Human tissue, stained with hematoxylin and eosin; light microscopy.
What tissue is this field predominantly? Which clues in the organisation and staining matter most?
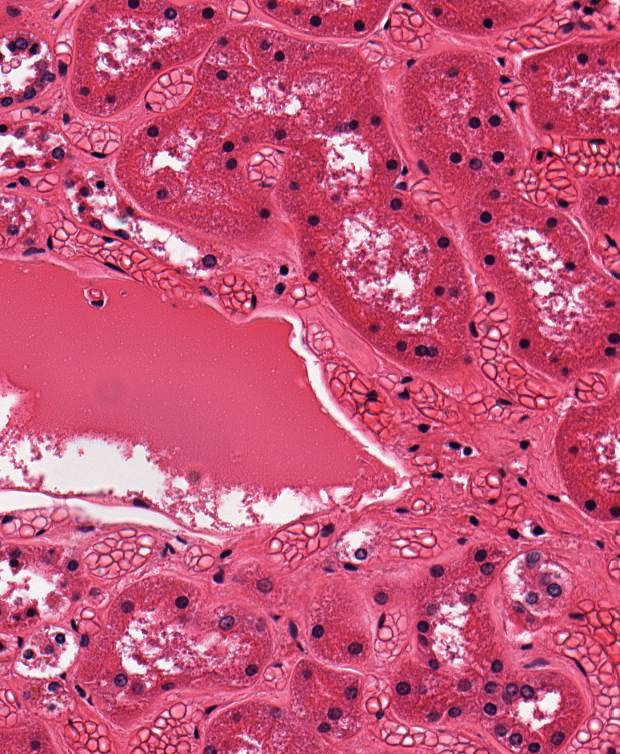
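Cortical labyrinth of the kidney makes up most of the field: closely packed rounded and elongated tubular profiles, each lined by a single cell layer. Their cells have abundant, finely granular, deeply eosinophilic cytoplasm and small round dark nuclei in one row around each tubule.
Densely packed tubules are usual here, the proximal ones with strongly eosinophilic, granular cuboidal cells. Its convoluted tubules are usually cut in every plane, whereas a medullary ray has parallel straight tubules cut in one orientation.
Pale, frayed, flocculent material leaves ragged white spaces in the tubule centres.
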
